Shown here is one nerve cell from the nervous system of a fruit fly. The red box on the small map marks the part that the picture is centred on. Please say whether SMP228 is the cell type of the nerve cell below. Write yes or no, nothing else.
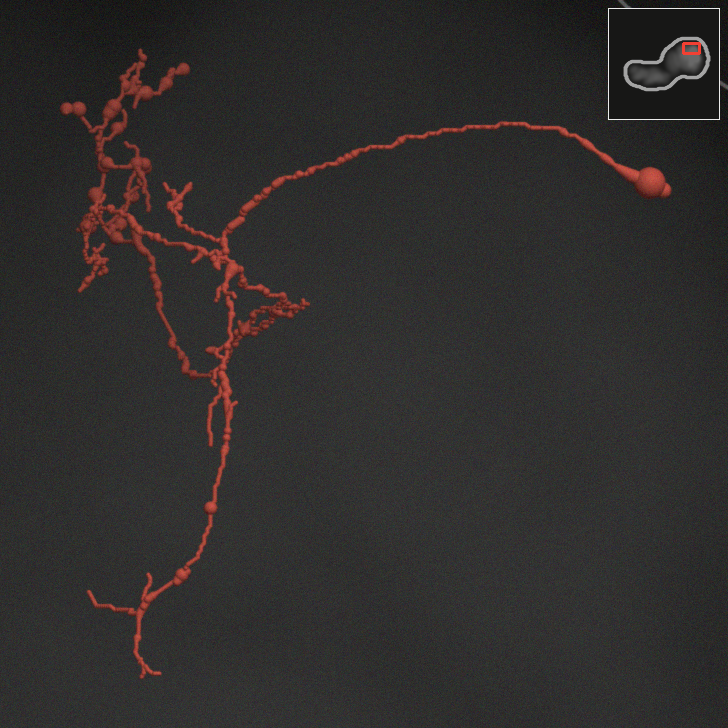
yes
